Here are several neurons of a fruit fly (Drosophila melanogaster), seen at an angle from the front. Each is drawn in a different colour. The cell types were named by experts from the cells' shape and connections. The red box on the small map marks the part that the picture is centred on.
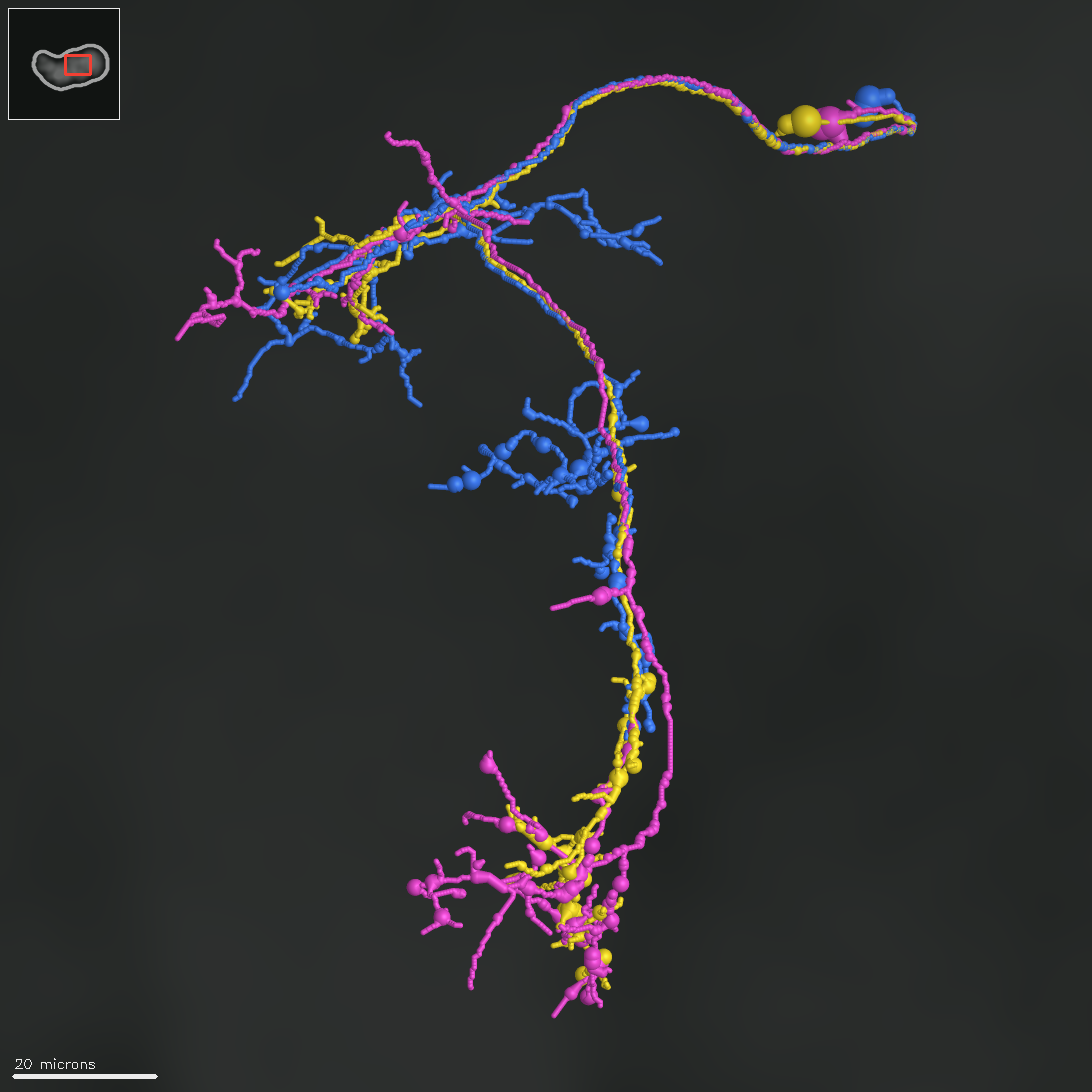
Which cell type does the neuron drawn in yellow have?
CB2902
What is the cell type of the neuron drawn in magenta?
CB2995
